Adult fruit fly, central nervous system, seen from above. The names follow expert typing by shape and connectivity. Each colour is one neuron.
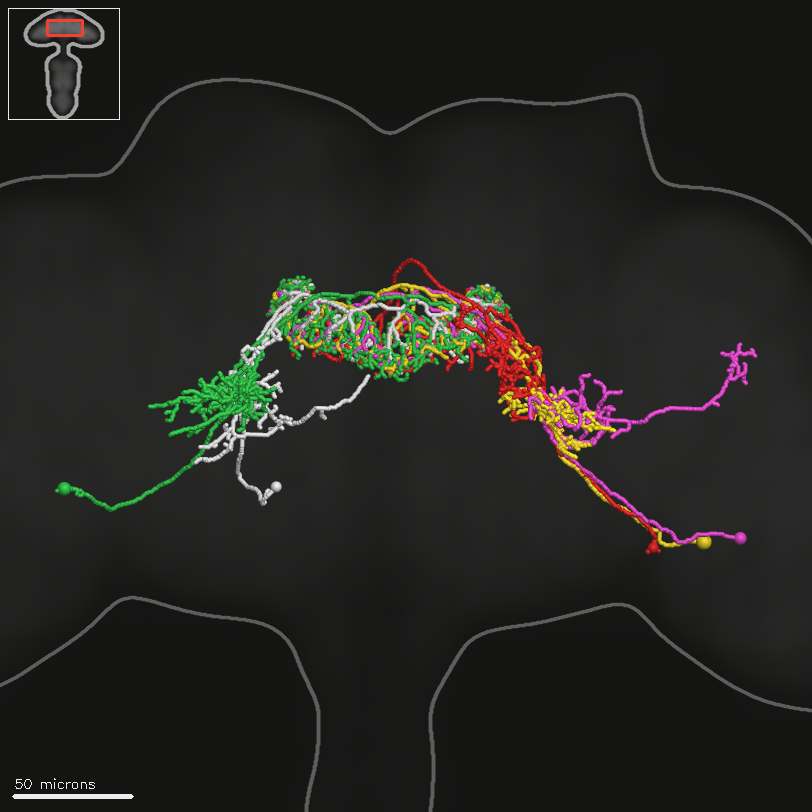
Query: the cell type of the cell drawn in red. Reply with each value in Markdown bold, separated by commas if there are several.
**FB7L**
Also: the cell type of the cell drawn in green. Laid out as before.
**FB7B**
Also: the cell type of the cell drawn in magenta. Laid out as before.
**FB7A**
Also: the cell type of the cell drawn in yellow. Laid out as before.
**FB7K**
